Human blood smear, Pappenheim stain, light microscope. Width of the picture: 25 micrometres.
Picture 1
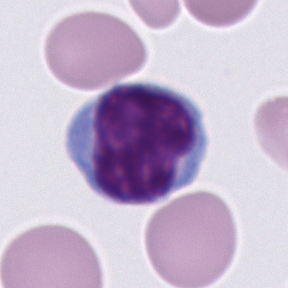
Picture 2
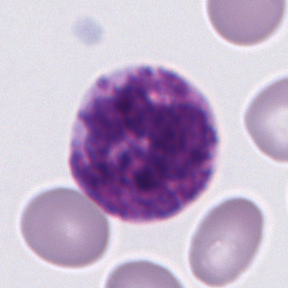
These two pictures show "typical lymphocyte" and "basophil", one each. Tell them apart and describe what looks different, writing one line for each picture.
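Picture 1: typical lymphocyte. No granules are visible in the cytoplasm.
Picture 2: basophil. Coarse dark granules are spread over the whole cell.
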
